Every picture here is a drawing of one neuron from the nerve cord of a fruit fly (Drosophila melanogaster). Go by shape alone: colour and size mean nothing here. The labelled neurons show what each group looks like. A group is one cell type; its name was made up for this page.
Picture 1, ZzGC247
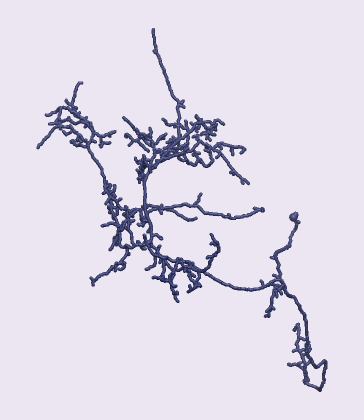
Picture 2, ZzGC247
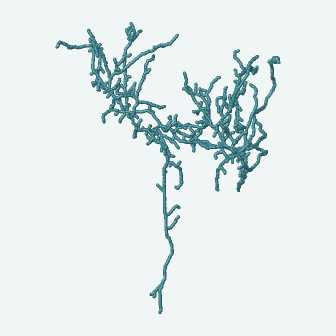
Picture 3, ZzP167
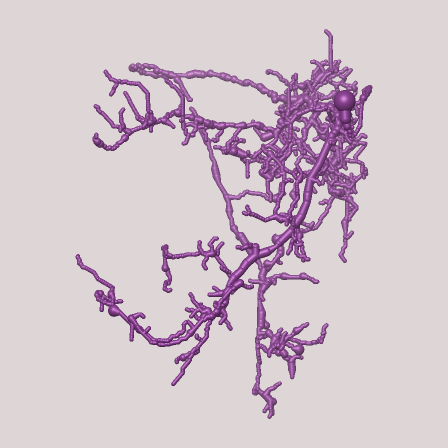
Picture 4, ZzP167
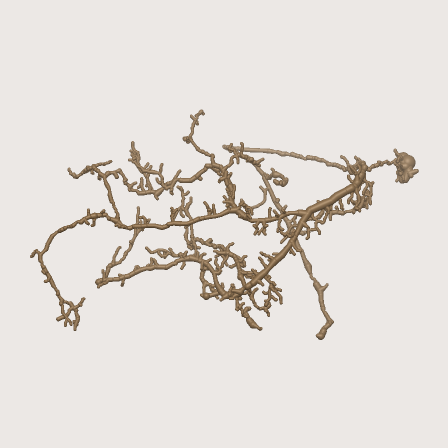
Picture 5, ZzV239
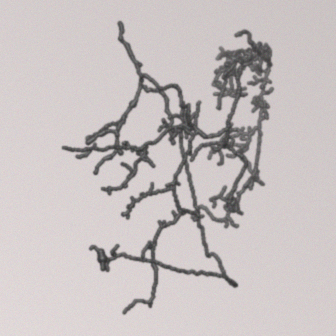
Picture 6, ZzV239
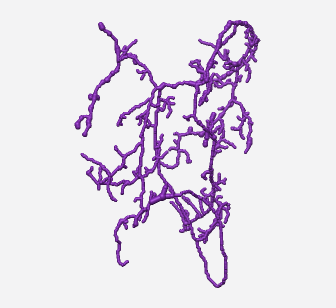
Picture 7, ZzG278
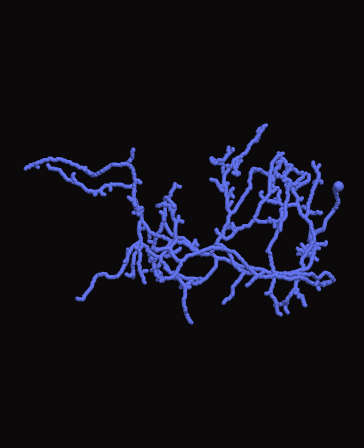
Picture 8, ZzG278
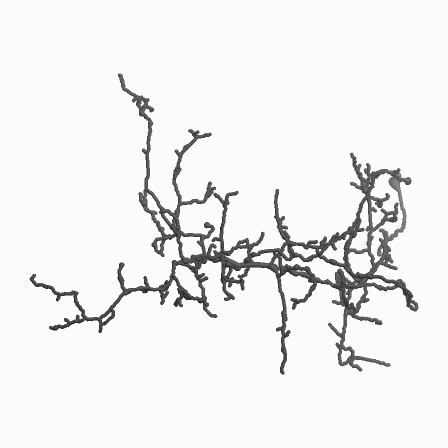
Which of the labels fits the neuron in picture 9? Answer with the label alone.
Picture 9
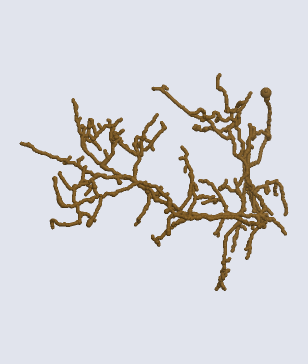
ZzG278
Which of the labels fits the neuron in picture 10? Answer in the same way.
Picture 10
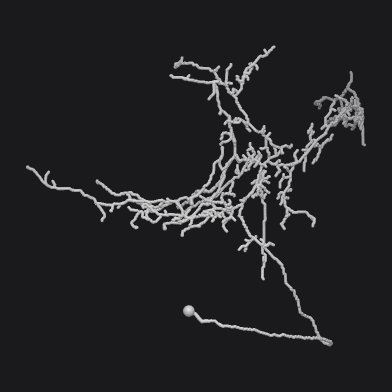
ZzV239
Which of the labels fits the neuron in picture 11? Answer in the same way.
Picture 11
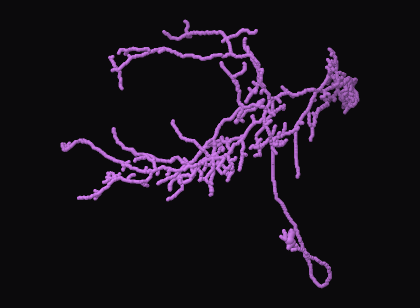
ZzV239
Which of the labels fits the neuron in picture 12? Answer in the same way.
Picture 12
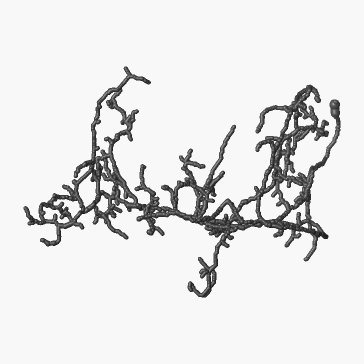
ZzG278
